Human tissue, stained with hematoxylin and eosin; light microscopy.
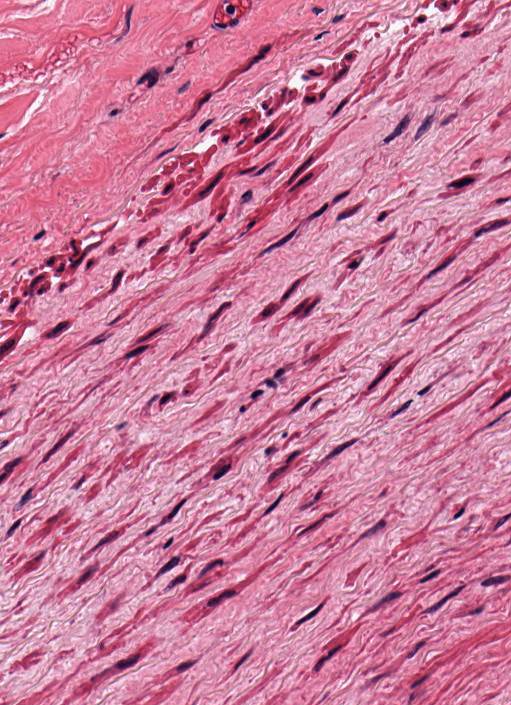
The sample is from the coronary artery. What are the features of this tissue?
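Look at the nuclei here: slender, elongated and dark purple, and a good many are wavy or tapered at their ends. Along the upper part of the field there's a line of small vessels with red blood cells in them, running parallel to the cells. You won't find epithelium anywhere, and there are no fat cells either.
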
